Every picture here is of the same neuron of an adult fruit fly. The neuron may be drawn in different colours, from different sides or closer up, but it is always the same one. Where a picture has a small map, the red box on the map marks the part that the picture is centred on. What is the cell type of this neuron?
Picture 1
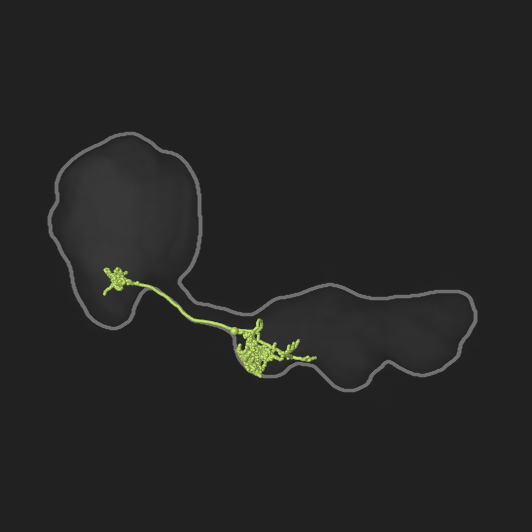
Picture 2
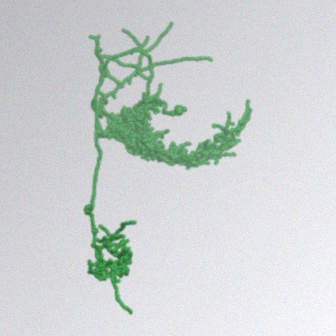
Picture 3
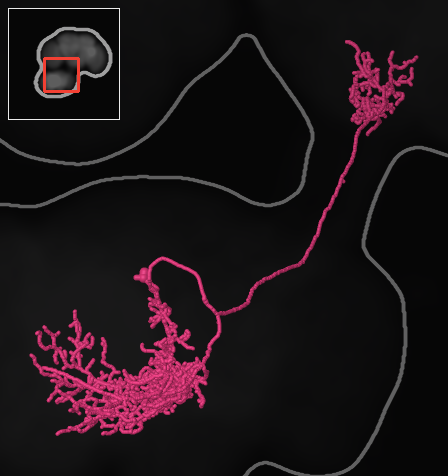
ANXXX041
